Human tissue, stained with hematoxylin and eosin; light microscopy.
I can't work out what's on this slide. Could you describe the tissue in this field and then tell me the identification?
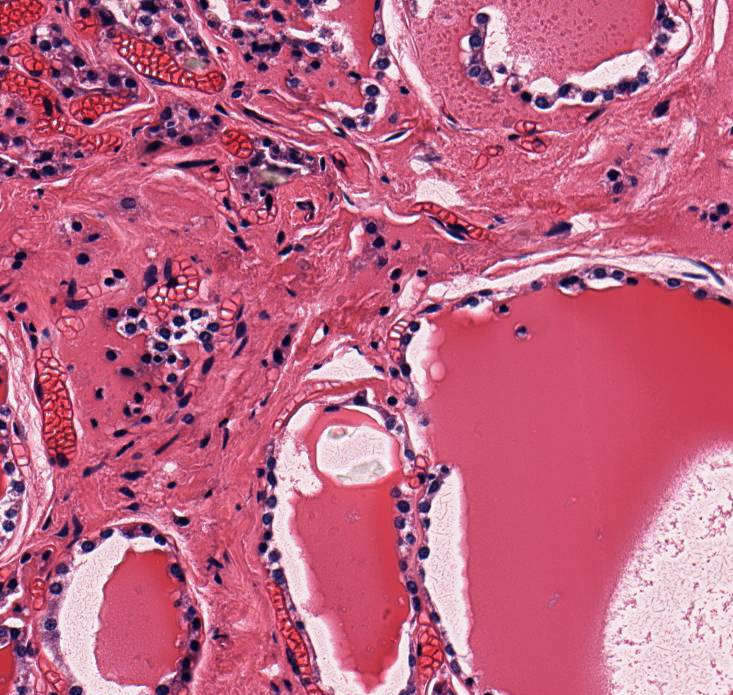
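You've got rounded follicles of homogeneous pink material along right and bottom, lined by one layer of flattened to low cuboidal cells, nuclei small, dark, round. Upper left and centre: pink fibrous stroma with spindle-shaped nuclei, lymphocytes scattered on the left. That's thyroid.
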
